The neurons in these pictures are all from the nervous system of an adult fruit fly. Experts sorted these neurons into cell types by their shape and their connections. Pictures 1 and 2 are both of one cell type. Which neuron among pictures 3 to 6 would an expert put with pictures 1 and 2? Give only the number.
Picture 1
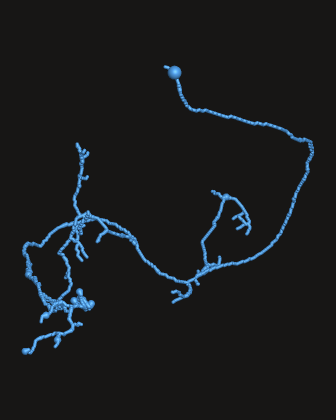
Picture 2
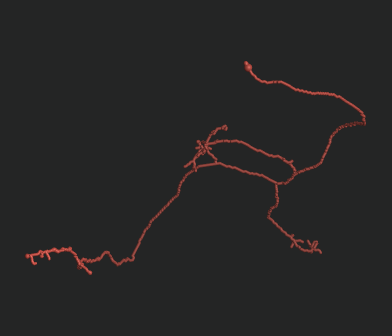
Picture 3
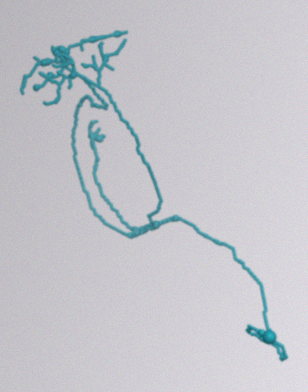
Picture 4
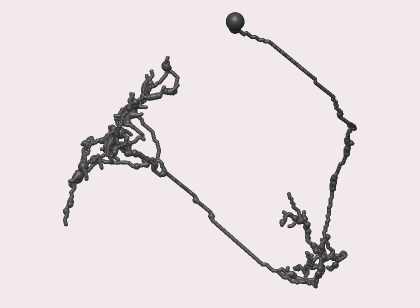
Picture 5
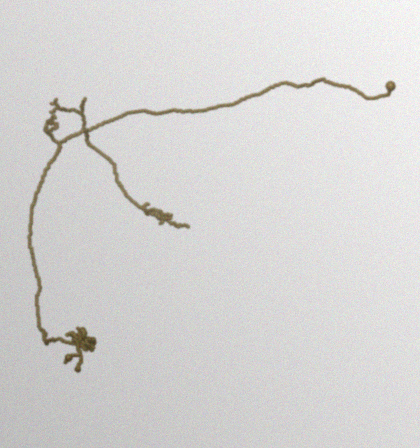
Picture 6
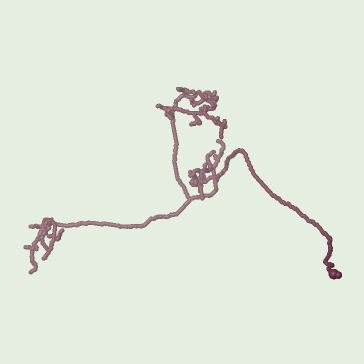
5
